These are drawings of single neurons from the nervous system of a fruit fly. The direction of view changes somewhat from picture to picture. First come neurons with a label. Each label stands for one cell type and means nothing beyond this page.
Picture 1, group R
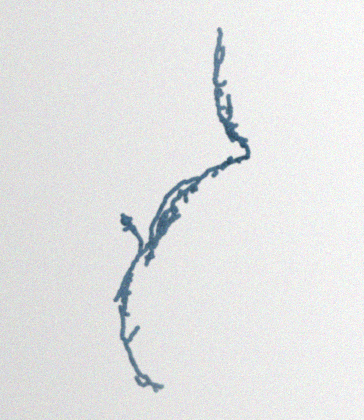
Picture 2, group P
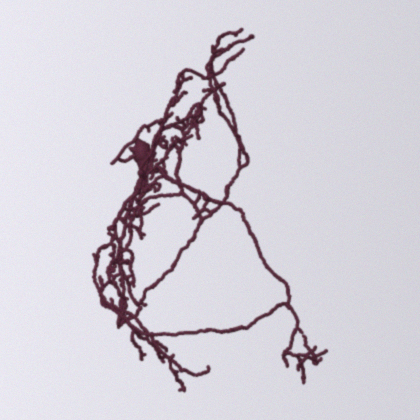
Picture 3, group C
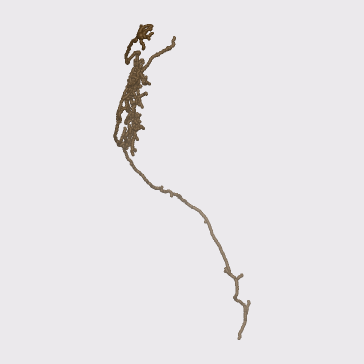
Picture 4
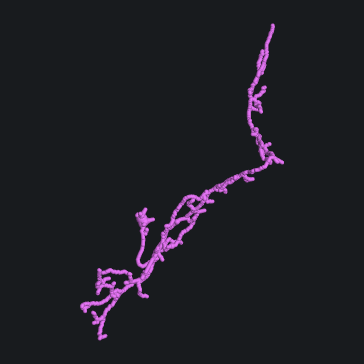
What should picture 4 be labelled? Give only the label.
group R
